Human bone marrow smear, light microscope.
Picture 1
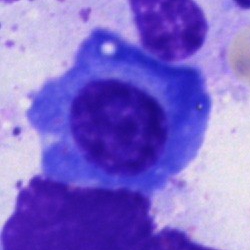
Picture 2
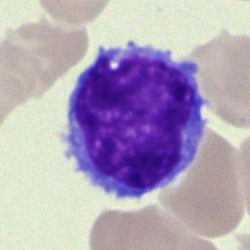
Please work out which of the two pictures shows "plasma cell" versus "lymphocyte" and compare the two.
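Of the two, the plasma cell is in the first picture and the lymphocyte is in the second. Deep blue stain fills the cytoplasm of the plasma cell, while the lymphocyte's cytoplasm forms only a narrow blue rim around the nucleus.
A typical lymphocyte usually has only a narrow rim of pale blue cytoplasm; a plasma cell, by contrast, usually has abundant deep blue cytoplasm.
Neither cell shows granules in its cytoplasm.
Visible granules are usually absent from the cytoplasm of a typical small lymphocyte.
In outline, the plasma cell is irregular, with several blunt bulges around its edge, whereas the lymphocyte is roughly round. A large dark purple mass lies against the bottom of the plasma cell, and a single small white dot lies in its cytoplasm near the top edge. The lymphocyte's chromatin is dark purple and coarsely clumped, with small paler patches, and a small clear white spot lies at the upper edge of its nucleus.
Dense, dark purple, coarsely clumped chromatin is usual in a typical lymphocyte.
Pale red cells without nuclei lie close around the lymphocyte on several sides.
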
